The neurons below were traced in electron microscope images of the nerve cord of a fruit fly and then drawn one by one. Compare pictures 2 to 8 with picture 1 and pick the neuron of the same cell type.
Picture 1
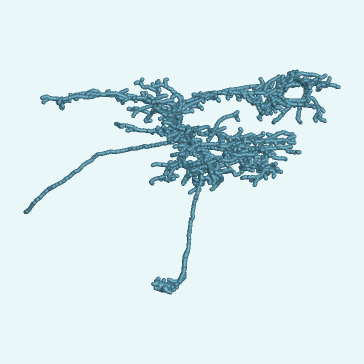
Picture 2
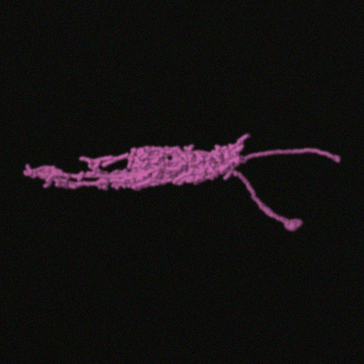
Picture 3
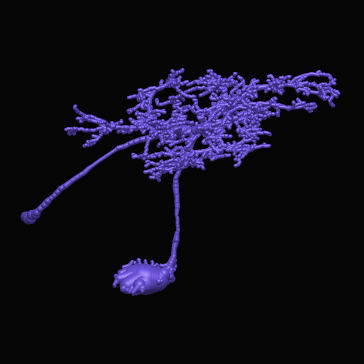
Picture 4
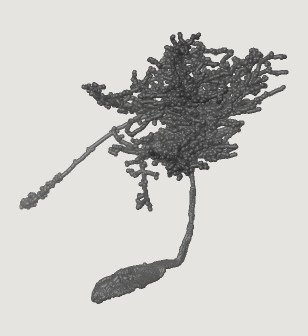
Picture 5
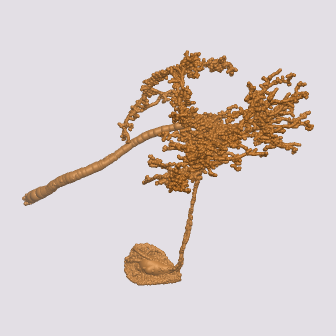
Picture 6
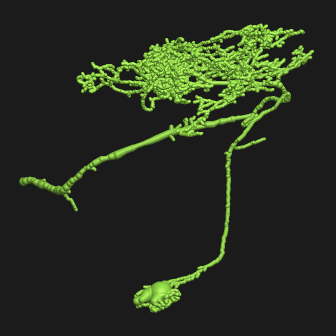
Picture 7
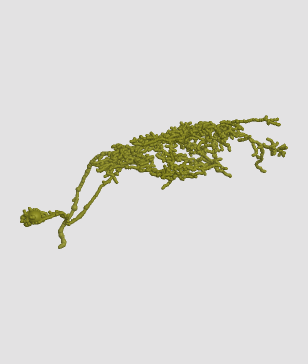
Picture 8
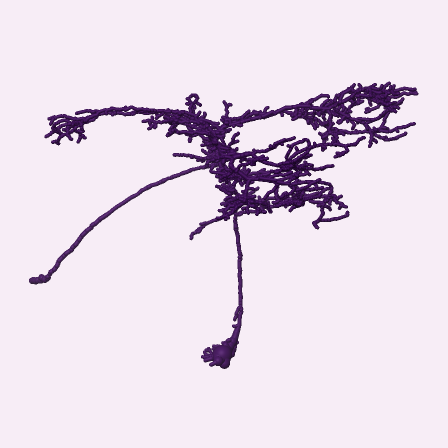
Picture 8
